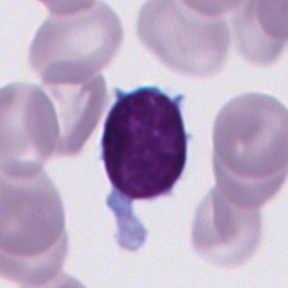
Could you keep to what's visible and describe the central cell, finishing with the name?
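Several short, fine, pointed projections stick out from the cell surface. The chromatin is dense and dark purple. No nucleoli are visible in the nucleus, and the nuclear outline has no notch or indentation. The cell is a typical lymphocyte.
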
